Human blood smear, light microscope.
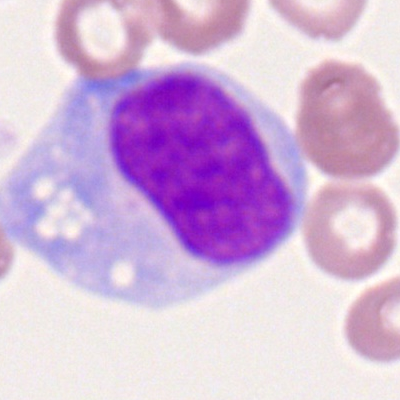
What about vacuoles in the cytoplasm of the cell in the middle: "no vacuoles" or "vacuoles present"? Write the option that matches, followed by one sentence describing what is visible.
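Vacuoles present. A cluster of small clear vacuoles lies in the left part of the cytoplasm.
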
